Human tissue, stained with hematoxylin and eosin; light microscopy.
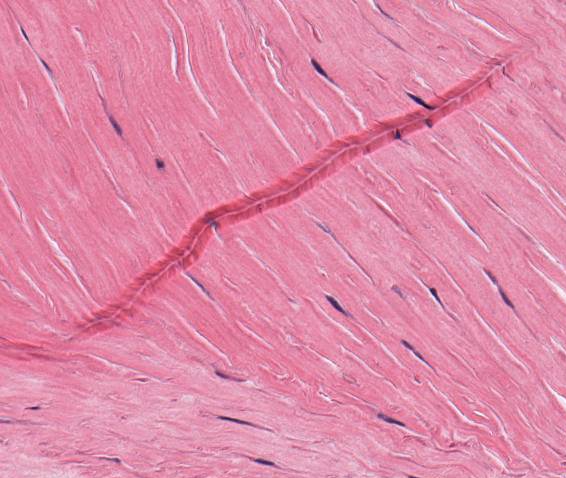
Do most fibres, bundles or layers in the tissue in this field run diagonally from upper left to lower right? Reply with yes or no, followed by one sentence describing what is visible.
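Yes. Across the upper and central field the fibres run obliquely from upper left to lower right.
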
